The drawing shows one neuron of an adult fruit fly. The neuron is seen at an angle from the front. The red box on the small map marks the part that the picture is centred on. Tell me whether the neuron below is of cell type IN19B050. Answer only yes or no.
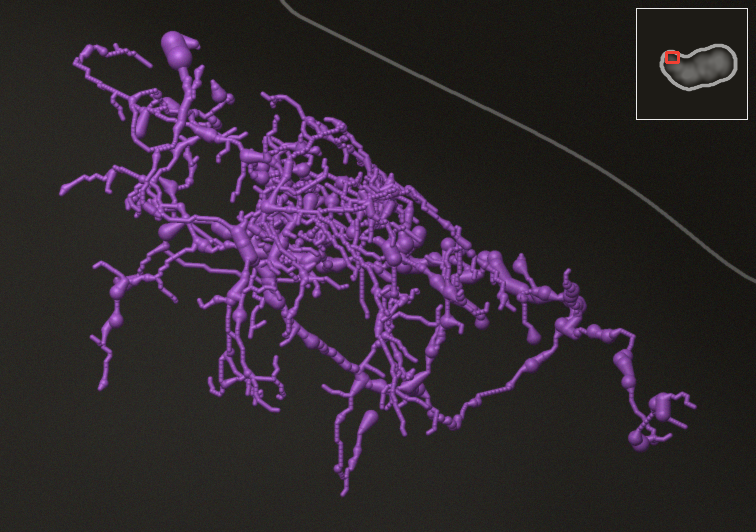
yes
